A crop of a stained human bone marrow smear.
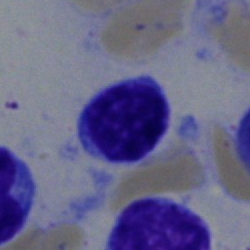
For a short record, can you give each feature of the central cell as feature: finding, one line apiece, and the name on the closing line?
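Outline: smooth and roughly round, without projections
Chromatin: dense and dark purple, with a few small paler patches scattered through it
Cytoplasmic granules: none seen
Vacuoles: none seen in the cell
Cell type: lymphocyte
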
